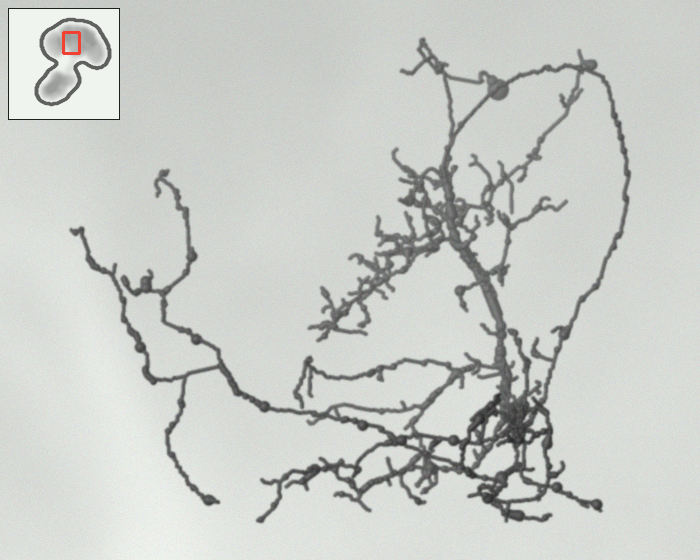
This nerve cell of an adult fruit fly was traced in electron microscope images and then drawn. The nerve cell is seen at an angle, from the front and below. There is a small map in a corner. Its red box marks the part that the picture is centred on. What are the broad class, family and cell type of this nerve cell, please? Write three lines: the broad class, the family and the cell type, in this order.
central-brain intrinsic neuron
hemilineage PSp2
CB4037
